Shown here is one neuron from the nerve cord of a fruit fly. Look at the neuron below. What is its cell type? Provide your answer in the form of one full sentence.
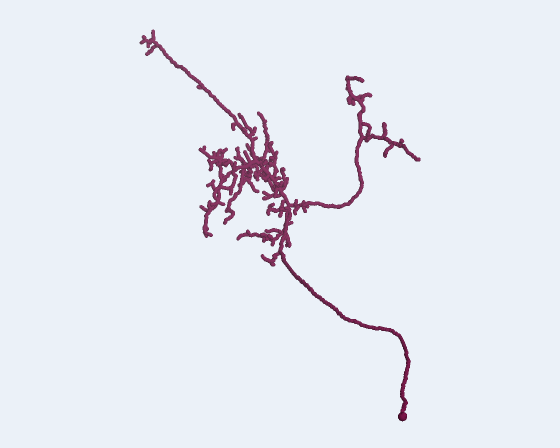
The cell type of this neuron is IN06A078.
